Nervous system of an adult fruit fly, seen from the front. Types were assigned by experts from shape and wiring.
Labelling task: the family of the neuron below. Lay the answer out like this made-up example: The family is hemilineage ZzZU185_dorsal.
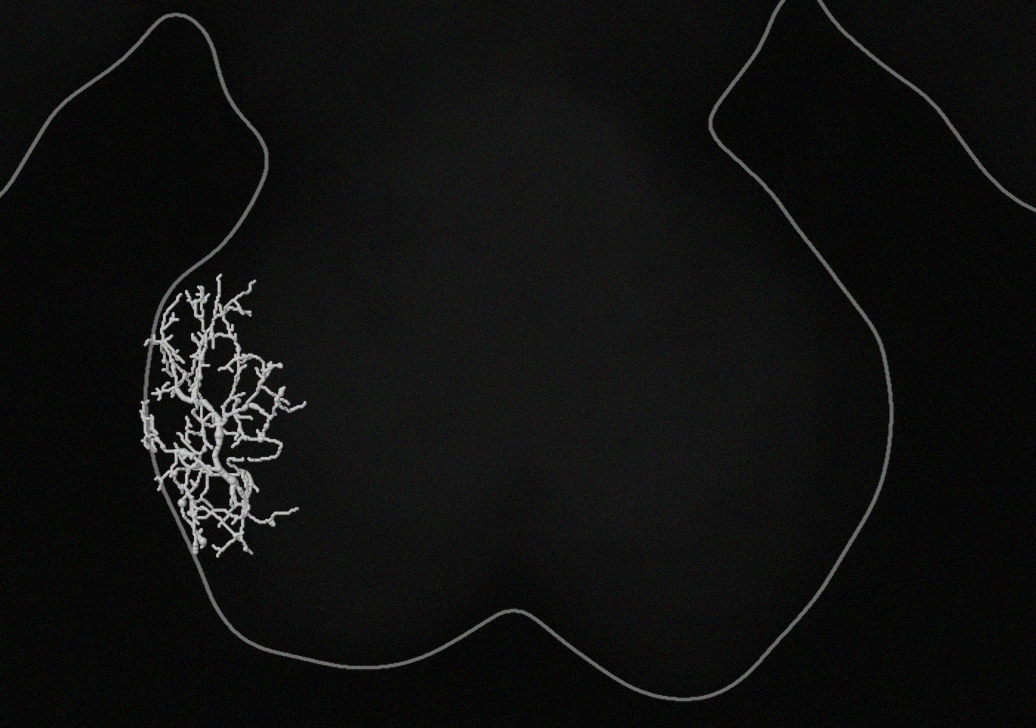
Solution: The family is hemilineage 20A.22A.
